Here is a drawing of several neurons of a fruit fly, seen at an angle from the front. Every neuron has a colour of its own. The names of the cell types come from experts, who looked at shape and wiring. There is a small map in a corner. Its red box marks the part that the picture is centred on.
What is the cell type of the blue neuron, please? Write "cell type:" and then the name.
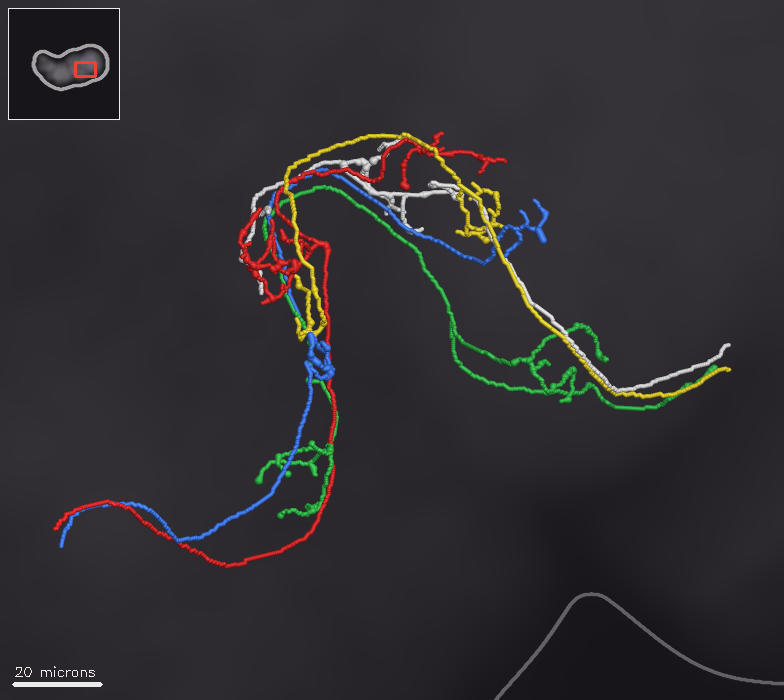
cell type: ORN_DM5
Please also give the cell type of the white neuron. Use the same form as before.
cell type: ORN_DM4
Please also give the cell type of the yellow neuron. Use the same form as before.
cell type: ORN_DM2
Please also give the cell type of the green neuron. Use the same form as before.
cell type: ORN_VA2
